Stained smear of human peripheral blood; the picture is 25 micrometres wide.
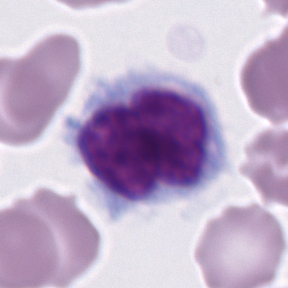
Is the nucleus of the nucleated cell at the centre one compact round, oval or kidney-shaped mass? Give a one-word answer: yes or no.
No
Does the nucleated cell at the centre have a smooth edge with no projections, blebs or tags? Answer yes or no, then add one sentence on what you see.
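No. The cell's border is ragged, with many fine hair-like projections of cytoplasm.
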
